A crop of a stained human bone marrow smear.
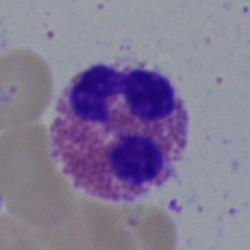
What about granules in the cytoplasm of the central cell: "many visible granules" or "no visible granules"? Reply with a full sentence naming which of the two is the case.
The cytoplasm of the cell carries many visible granules.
